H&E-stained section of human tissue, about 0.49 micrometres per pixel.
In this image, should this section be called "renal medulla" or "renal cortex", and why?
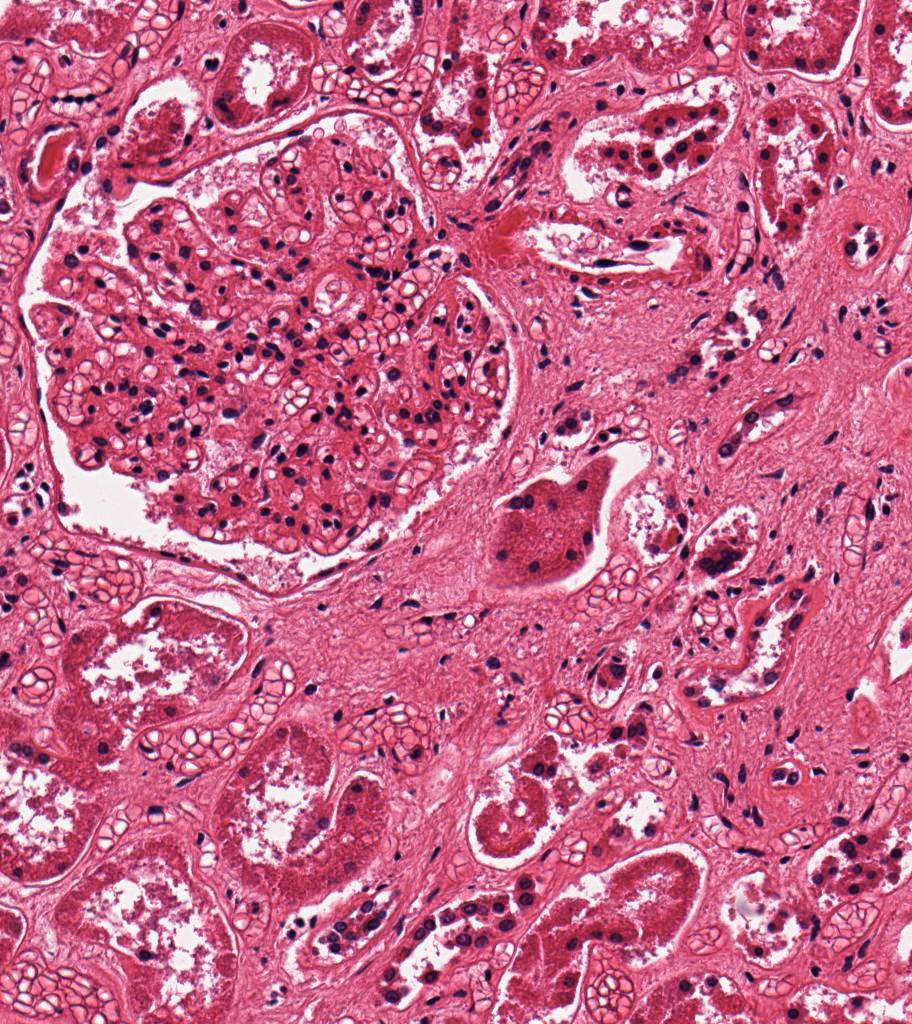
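This is renal cortex. What decides it is the single large rounded glomerulus in the upper left, with tubules all around it.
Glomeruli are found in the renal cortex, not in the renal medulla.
The rest you can simply note: clear cells with small, round, dark nuclei; other tubules lined by cells with granular, deep pink cytoplasm and round dark nuclei; and, in the centre and right, tubules spaced apart by pale pink fibrous stroma with scattered spindle-shaped nuclei.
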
